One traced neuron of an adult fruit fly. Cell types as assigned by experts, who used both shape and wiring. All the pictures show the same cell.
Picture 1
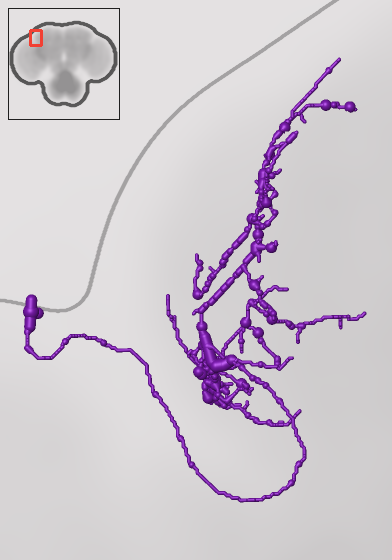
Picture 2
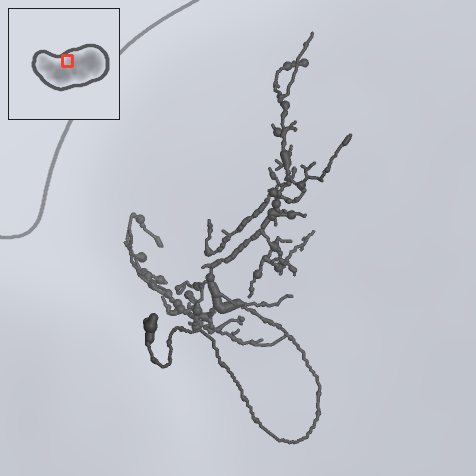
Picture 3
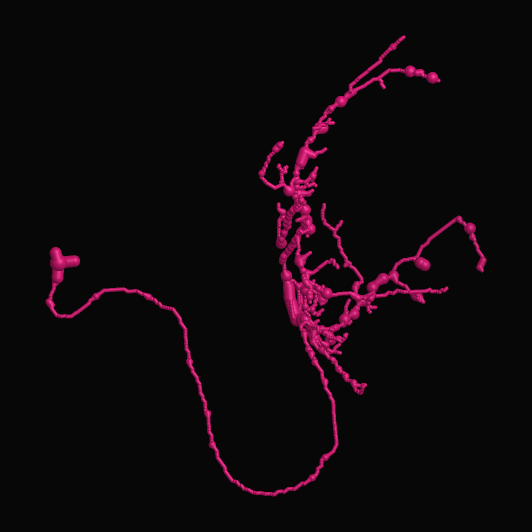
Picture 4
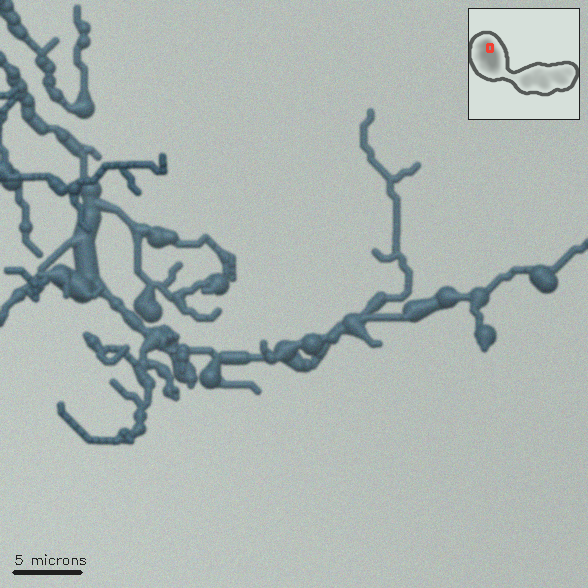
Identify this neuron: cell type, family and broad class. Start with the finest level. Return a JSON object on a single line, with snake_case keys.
{"cell_type": "CB3729", "family": "hemilineage LHl4_dorsal", "broad_class": "central-brain intrinsic neuron"}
